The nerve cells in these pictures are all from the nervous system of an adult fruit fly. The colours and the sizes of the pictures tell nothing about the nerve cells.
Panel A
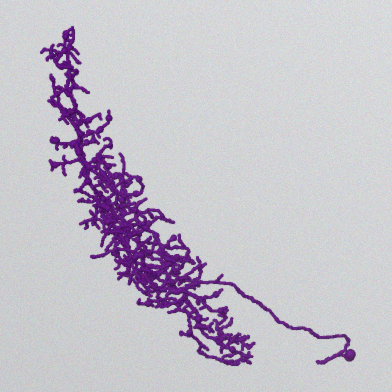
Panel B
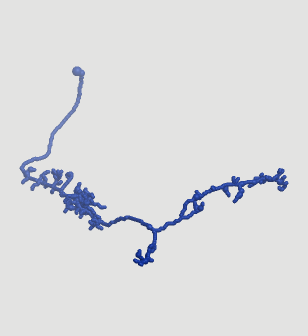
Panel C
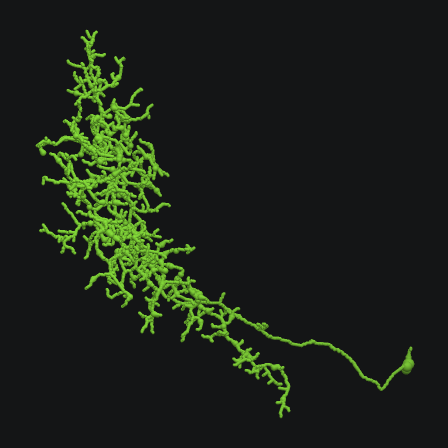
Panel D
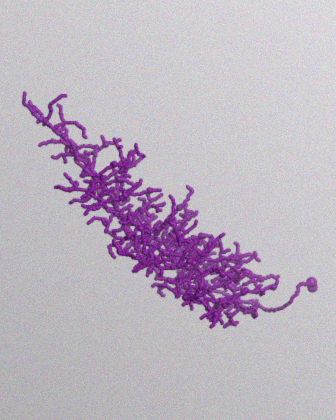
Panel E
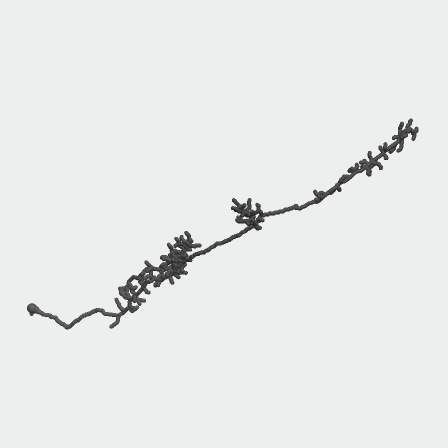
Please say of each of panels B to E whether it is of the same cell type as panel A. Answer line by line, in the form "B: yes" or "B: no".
B: no
C: yes
D: yes
E: no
